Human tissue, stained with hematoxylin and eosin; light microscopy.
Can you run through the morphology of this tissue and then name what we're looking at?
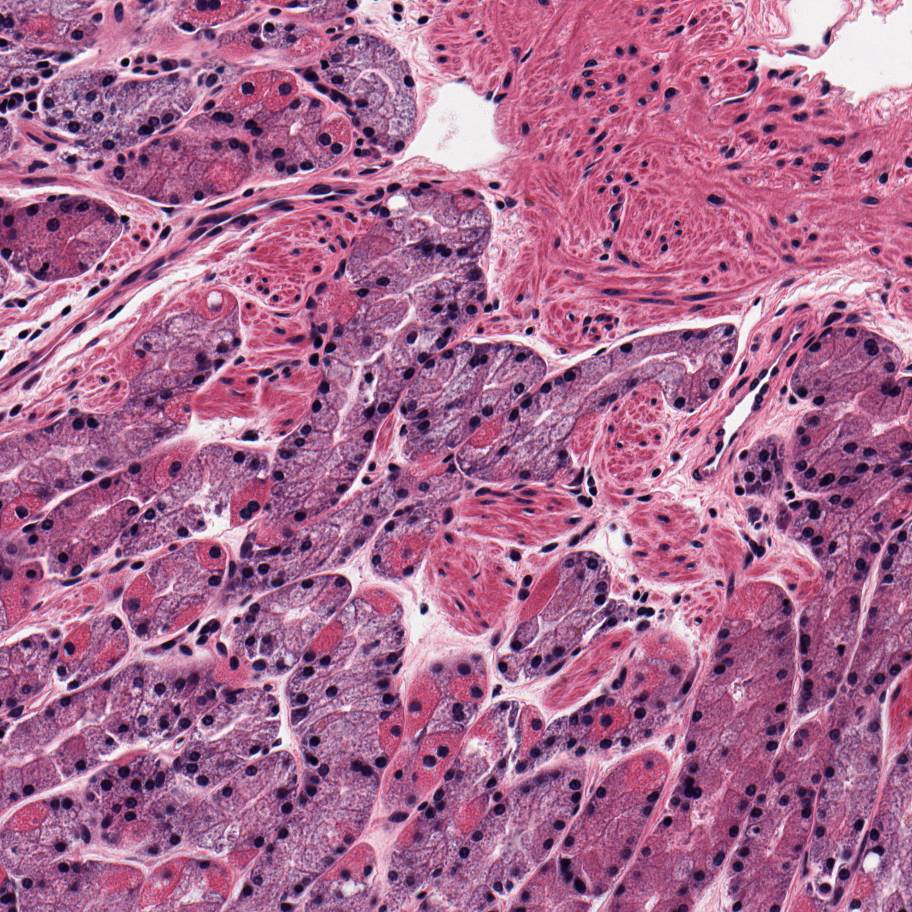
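Closely packed glands occupy the left side and lower two-thirds. Most gland cells show purple, finely granular cytoplasm and small dark nuclei; scattered larger cells have bright pink cytoplasm and round central nuclei. Upper right is pink smooth muscle with elongated nuclei. This is stomach.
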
